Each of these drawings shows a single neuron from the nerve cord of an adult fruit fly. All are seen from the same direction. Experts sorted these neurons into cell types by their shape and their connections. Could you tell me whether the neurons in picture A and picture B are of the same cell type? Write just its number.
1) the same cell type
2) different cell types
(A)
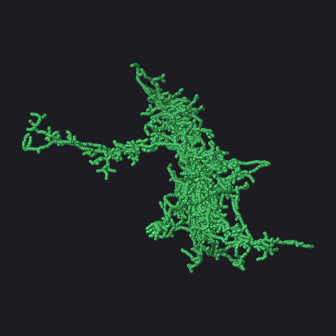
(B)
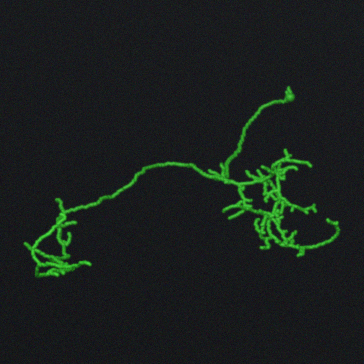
2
